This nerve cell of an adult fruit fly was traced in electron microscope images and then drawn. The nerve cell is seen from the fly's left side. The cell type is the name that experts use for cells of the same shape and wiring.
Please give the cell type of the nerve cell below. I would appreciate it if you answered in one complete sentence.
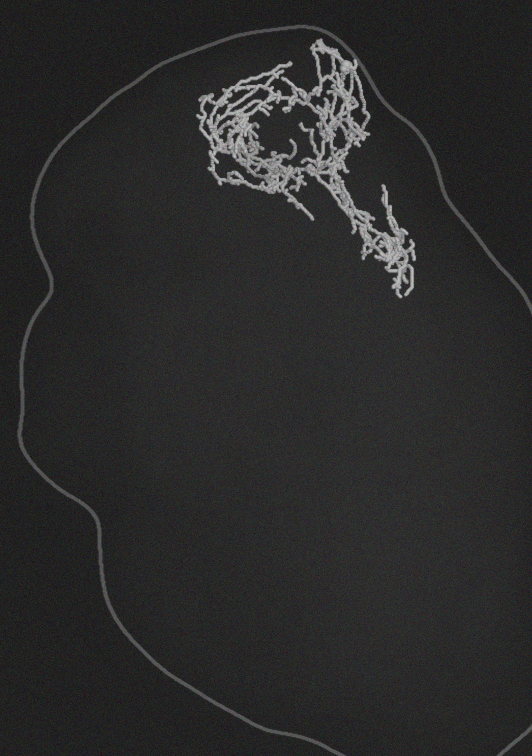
The nerve cell is categorized under cell type SMP201.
